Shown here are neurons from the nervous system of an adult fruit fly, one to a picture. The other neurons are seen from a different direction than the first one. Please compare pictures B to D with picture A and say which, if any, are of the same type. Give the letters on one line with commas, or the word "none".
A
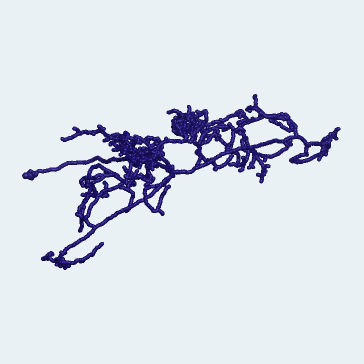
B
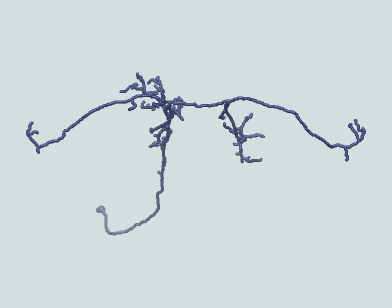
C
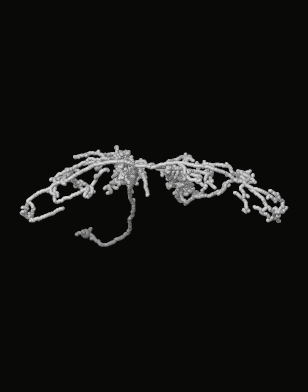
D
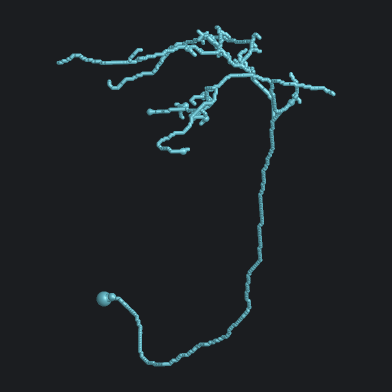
C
